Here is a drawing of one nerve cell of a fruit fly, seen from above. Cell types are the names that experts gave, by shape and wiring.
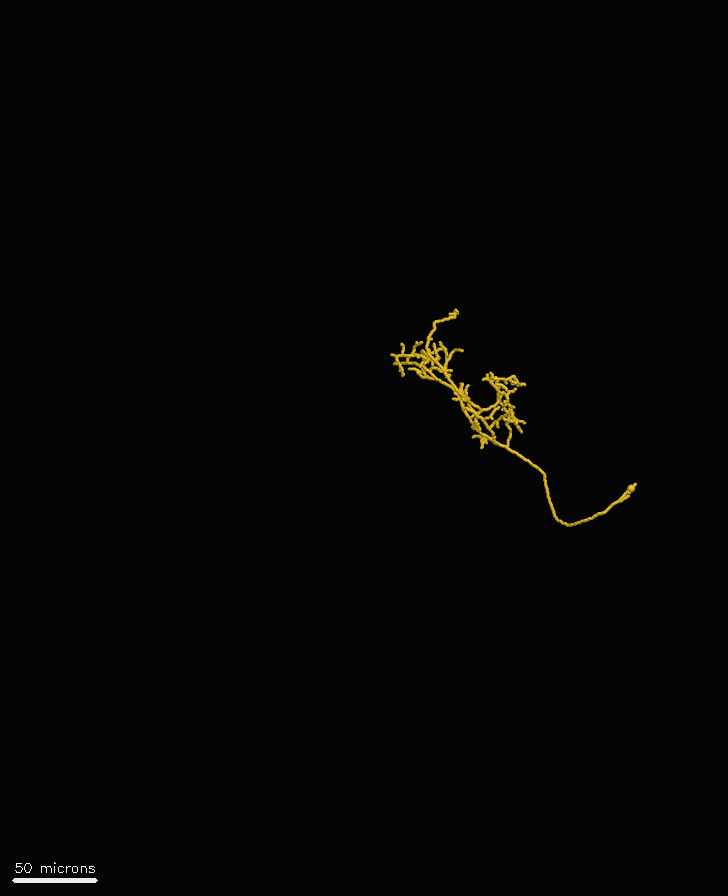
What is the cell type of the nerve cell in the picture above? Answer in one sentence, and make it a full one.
The single nerve cell here is of type CB3391.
